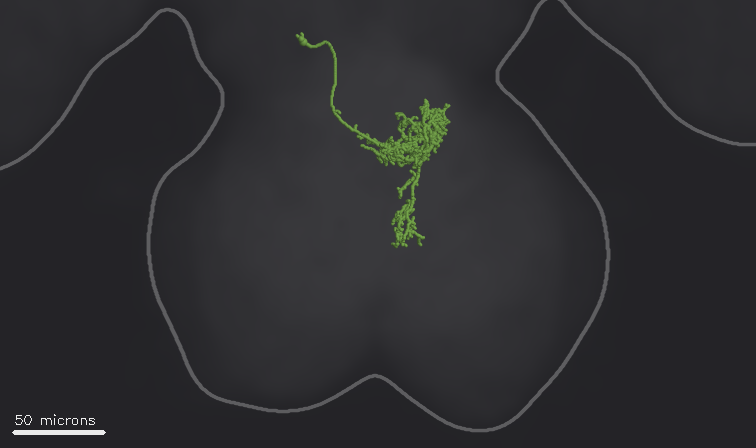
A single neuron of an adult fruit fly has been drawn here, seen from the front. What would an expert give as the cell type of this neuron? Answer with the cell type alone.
IN01A061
